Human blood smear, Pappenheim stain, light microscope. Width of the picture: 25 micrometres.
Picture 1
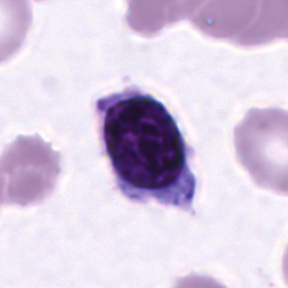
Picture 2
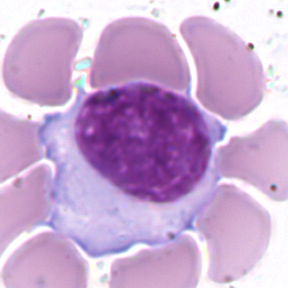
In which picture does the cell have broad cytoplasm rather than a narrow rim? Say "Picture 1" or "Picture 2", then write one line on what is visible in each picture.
Picture 2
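In picture 1: The nucleus fills most of the cell.
In picture 2: The cytoplasm is plentiful and pale greyish-blue.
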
